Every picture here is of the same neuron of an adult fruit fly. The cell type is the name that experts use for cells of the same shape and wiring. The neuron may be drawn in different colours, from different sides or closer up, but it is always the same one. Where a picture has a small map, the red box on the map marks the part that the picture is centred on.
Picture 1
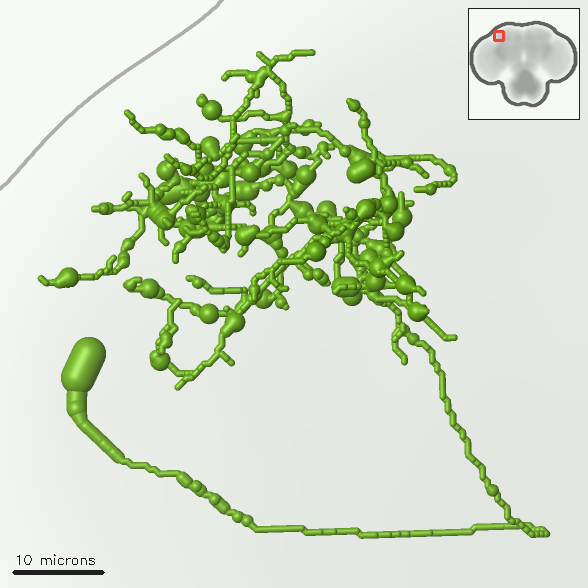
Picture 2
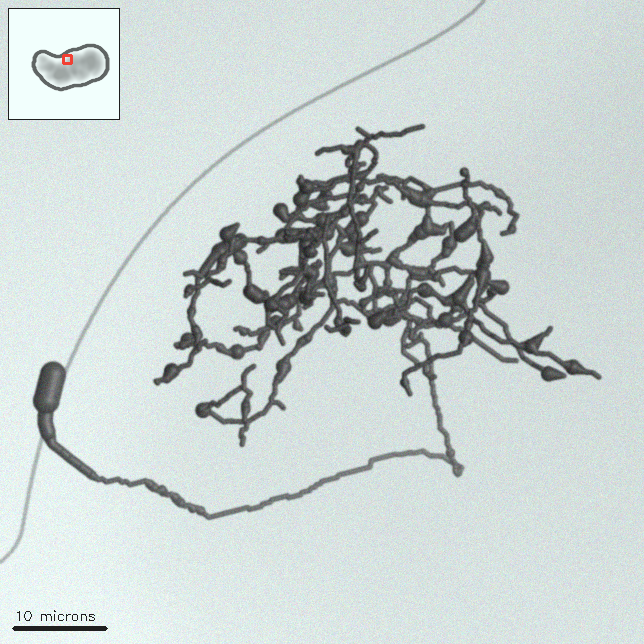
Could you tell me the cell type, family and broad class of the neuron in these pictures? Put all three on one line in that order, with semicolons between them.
LHPV4a10; hemilineage LHp1; central-brain intrinsic neuron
